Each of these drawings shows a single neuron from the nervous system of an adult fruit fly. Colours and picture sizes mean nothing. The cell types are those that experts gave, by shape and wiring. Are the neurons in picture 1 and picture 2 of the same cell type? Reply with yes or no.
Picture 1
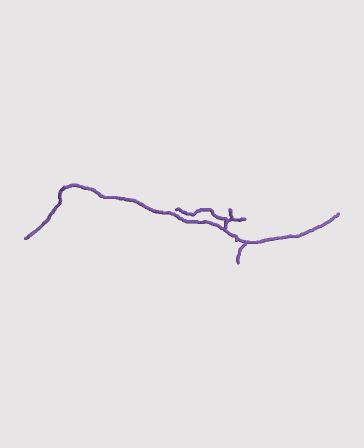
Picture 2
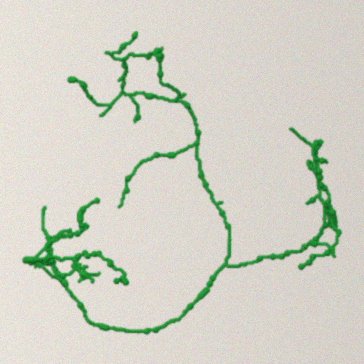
no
